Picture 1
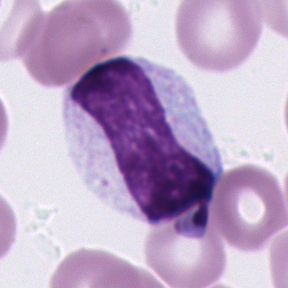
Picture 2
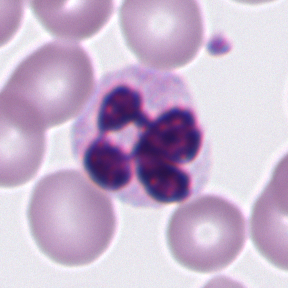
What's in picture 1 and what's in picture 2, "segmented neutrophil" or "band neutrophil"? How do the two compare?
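The band neutrophil is in picture 1, the segmented neutrophil in picture 2.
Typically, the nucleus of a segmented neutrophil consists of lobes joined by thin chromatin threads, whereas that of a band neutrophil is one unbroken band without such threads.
In picture 2 the nucleus is divided into four separate lobes linked by thin strands of chromatin, in keeping with the segmented neutrophil. In picture 1 the nucleus is elongated, running diagonally from upper left to lower right and spanning the cell so that both ends reach its edge. Picture 2 further shows dark purple, coarsely clumped chromatin and fine, faint lilac granules in the cytoplasm, while picture 1 has pale blue-grey cytoplasm within a roughly oval, smooth-edged outline.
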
